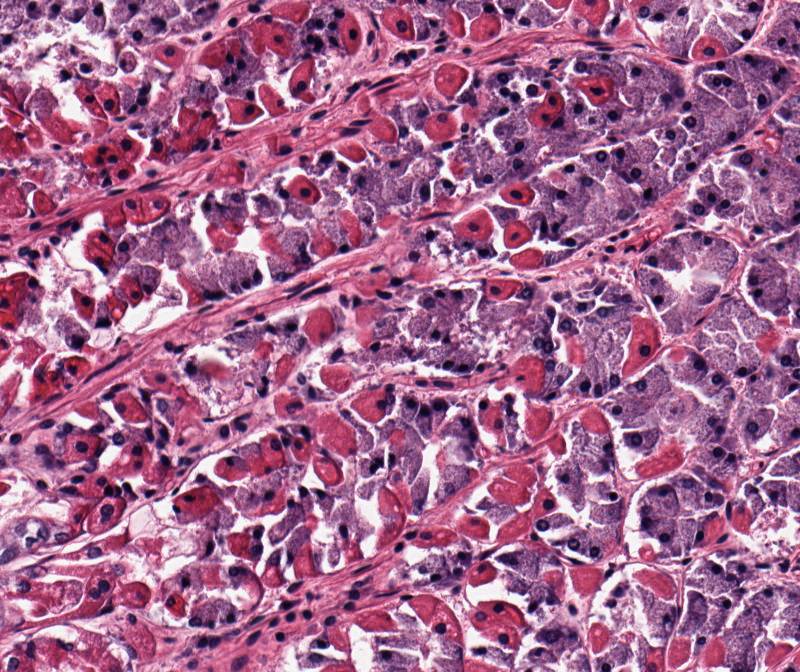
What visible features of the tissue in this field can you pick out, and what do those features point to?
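Elongated bands of epithelial cells, divided by thin pink strands, run lower left to upper right. Parietal cells have intensely eosinophilic red cytoplasm and a round, dark, central nucleus; more lie on the left. Most right-half cells are chief cells: granular, purple-blue, basophilic. Stomach, then.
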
